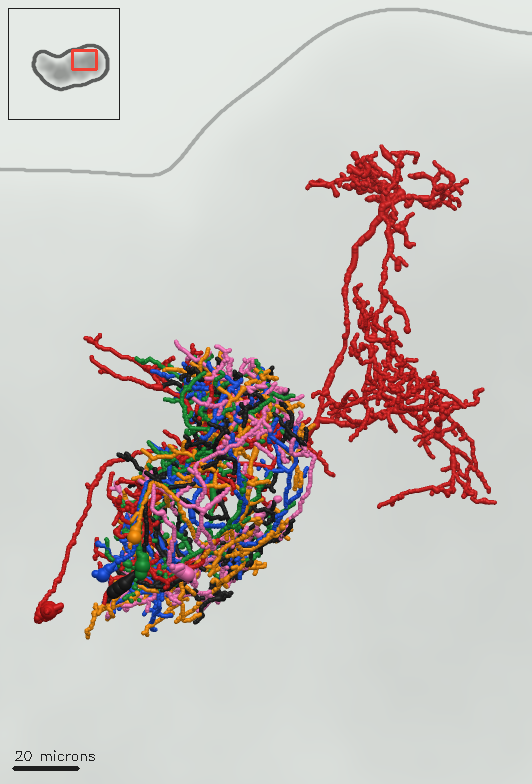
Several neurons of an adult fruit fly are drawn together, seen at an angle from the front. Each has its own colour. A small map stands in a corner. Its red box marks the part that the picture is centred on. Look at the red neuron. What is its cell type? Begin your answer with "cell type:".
cell type: CRE050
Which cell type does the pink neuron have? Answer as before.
cell type: CRE043_c1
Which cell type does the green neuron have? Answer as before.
cell type: CRE043_b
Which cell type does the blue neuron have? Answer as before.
cell type: CRE043_d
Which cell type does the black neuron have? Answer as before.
cell type: CRE043_a2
